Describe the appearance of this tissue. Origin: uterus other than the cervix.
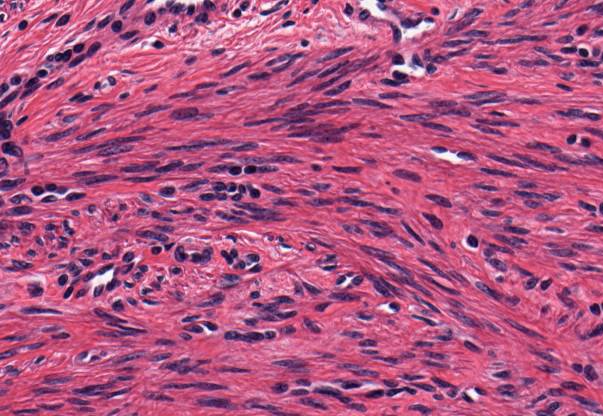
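Most nuclei in this field are elongated, dark and blunt-ended, and they are fairly uniform in size throughout. Left of centre, a bundle cut across shows round nuclei, in contrast to the elongated ones surrounding it. No epithelium or glands are present anywhere.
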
